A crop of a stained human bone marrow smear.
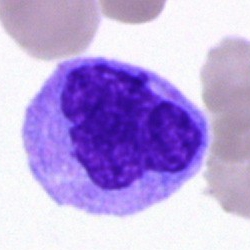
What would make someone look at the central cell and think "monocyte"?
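You'll notice the nucleus is irregular, with a fold setting off a smaller lobe on its right side.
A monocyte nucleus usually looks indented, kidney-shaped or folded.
So that fold sits comfortably with monocyte. The nucleus is pushed toward the upper right, which leaves the widest rim of cytoplasm at the lower left. Its chromatin is dark purple and mottled with lighter and darker patches, and the cytoplasm is a pale lilac-blue.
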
